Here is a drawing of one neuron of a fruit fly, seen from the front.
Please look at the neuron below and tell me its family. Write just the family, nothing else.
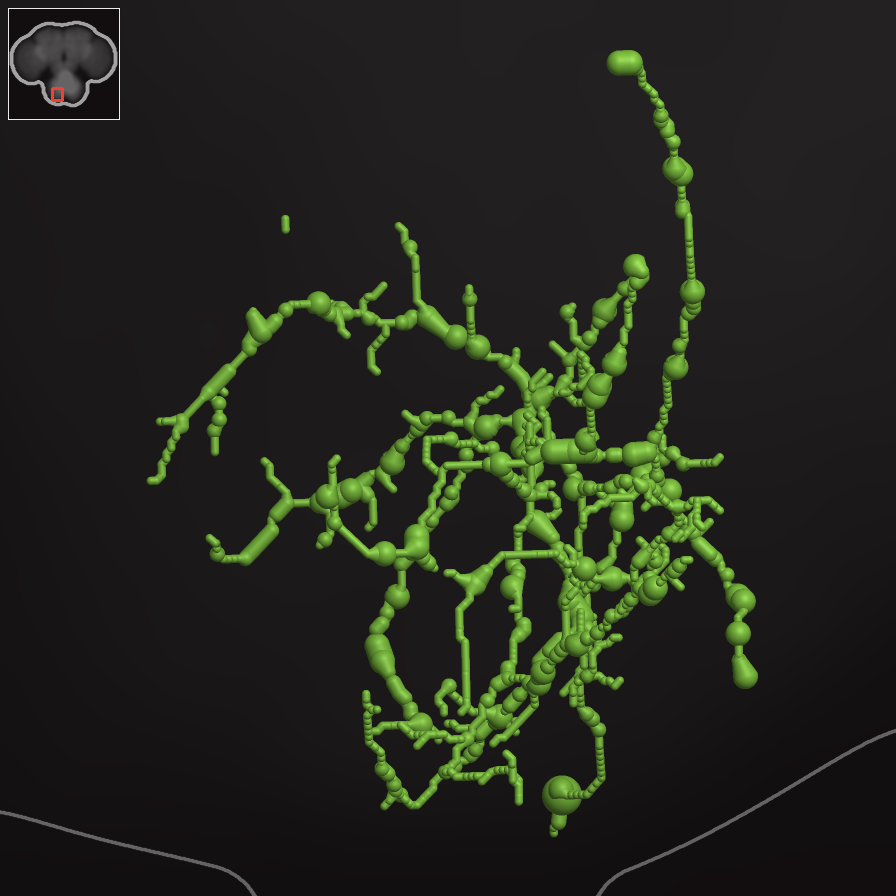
hemilineage 20A.22A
